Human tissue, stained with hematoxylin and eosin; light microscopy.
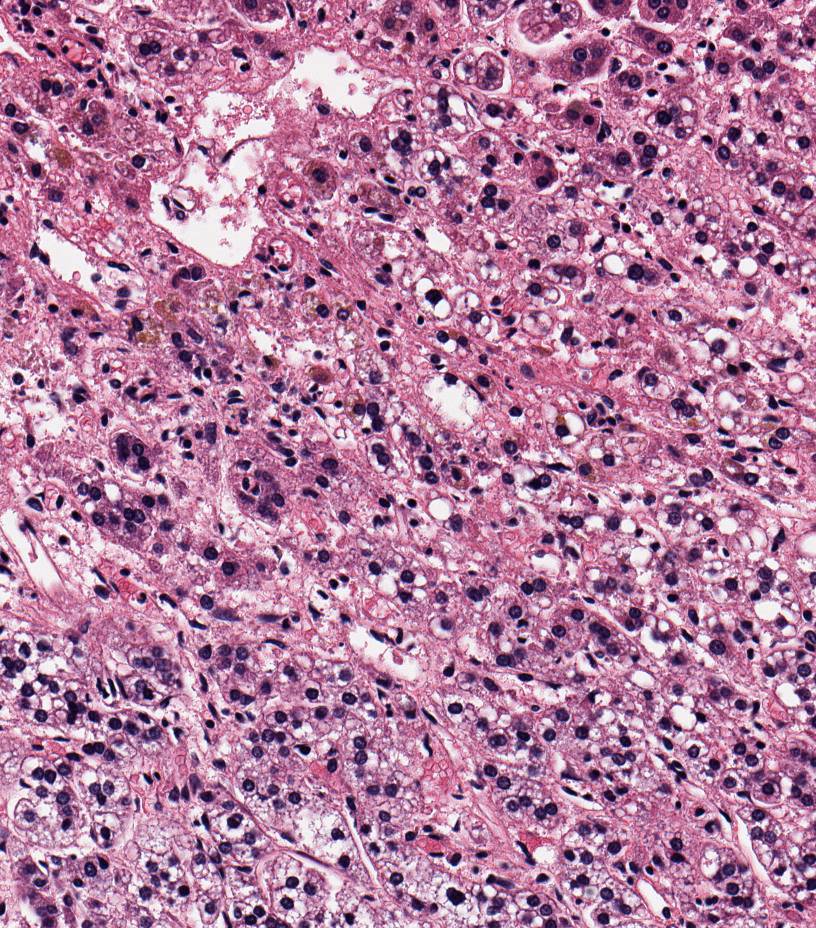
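Adrenal gland, haematoxylin and eosin. Many cells have cytoplasm filled with clear round vacuoles, most numerous in the lower half and on the right. Some cells, chiefly in the upper part, have compact pink granular cytoplasm lacking vacuoles. Irregular empty spaces near the top hold wisps of pale pink material. No mature fat cells are present.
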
